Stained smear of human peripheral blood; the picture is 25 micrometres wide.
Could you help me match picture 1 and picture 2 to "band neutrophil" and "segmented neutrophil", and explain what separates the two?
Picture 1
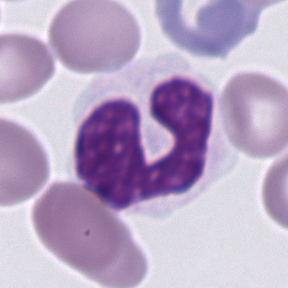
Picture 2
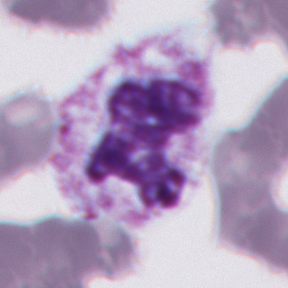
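The band neutrophil appears in picture 1, the segmented neutrophil in picture 2. The nucleus makes the clearest difference. In the band neutrophil it is a single curved band shaped like a U, its open side facing upward, fairly even in thickness and not pinched into lobes by thin strands.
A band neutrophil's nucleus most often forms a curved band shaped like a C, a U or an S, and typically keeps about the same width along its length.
In the segmented neutrophil, the nucleus is divided into several connected lobes.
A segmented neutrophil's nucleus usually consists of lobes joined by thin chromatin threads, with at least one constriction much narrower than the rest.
The chromatin is alike in both: deep purple and coarsely clumped, with small pale spots scattered through it, in the band neutrophil, and dark purple and coarsely clumped in the segmented neutrophil, where no nucleoli can be seen.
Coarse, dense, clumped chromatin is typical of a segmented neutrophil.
The band neutrophil's cytoplasm is pale pinkish-lilac rather than blue and fills the hollow of the nuclear curve without any vacuole, while small pink-purple granules are scattered through the cytoplasm of the segmented neutrophil.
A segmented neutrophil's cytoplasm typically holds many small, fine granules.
The outlines differ too: roughly round with no surface projections in the band neutrophil, irregular and slightly ragged in the segmented neutrophil.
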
